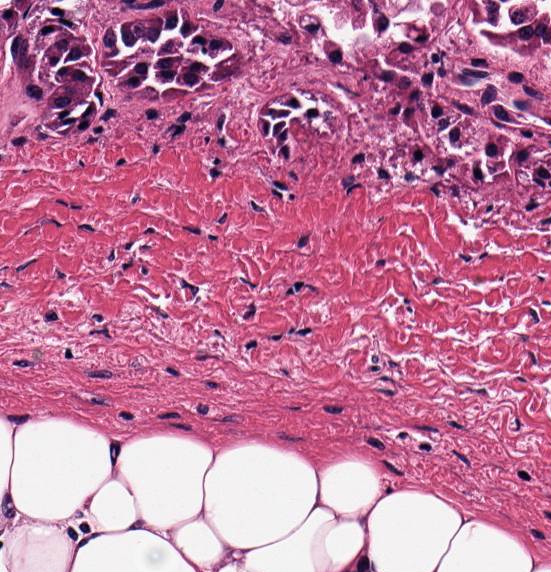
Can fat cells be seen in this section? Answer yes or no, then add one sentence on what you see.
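Yes. Along the bottom lie large, empty-looking adipocytes with thin walls.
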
